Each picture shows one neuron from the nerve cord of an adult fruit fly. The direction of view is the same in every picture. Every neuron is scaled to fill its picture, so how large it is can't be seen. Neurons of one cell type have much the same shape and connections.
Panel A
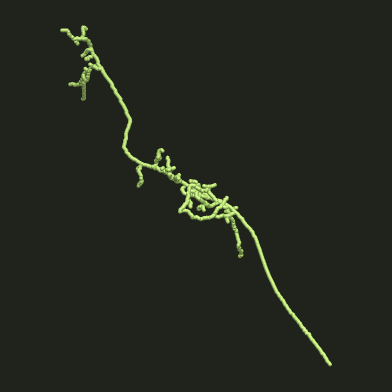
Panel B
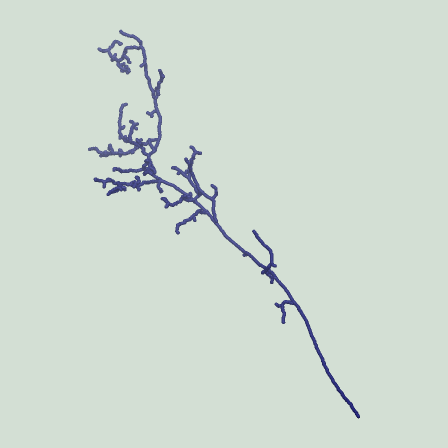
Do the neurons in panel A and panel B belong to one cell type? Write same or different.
different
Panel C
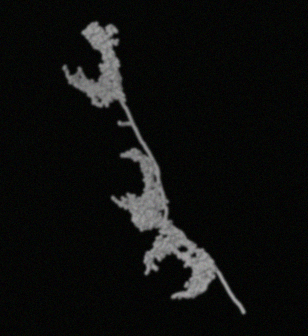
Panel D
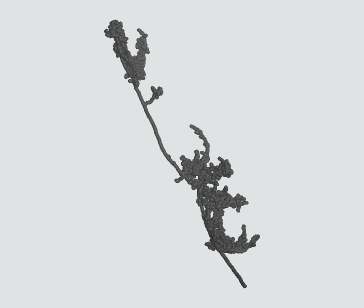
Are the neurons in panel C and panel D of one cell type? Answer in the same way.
same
